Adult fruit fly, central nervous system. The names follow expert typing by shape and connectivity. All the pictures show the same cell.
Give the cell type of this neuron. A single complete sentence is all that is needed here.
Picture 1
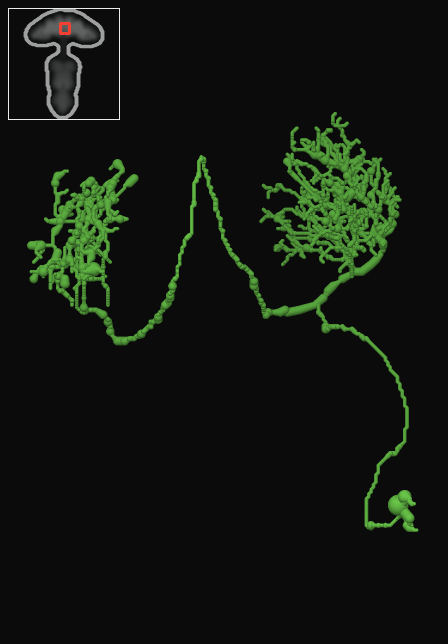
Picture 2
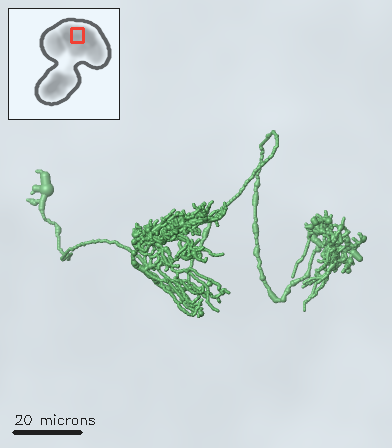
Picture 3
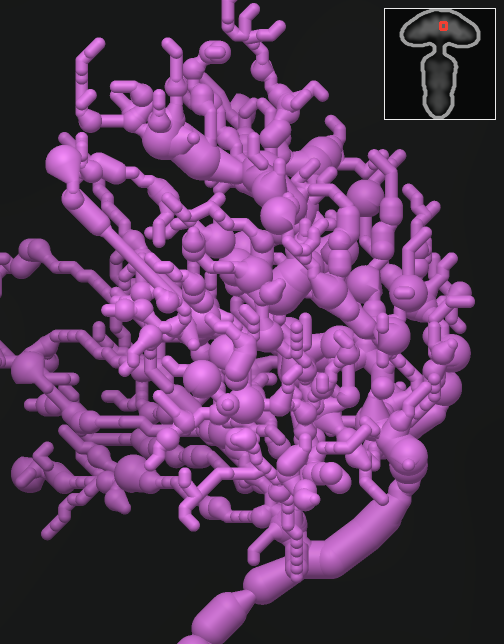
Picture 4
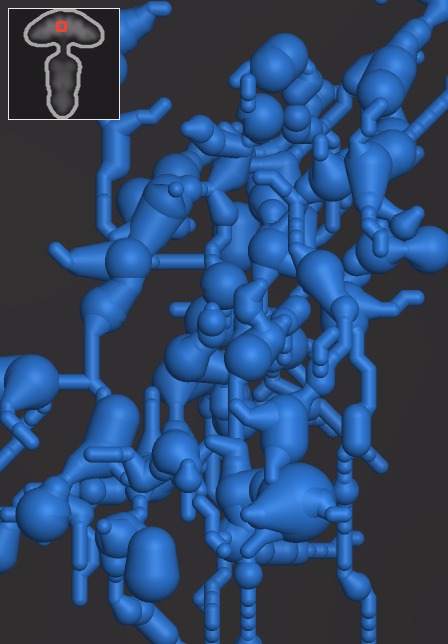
Among cell types, the one for this neuron is hDeltaH.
